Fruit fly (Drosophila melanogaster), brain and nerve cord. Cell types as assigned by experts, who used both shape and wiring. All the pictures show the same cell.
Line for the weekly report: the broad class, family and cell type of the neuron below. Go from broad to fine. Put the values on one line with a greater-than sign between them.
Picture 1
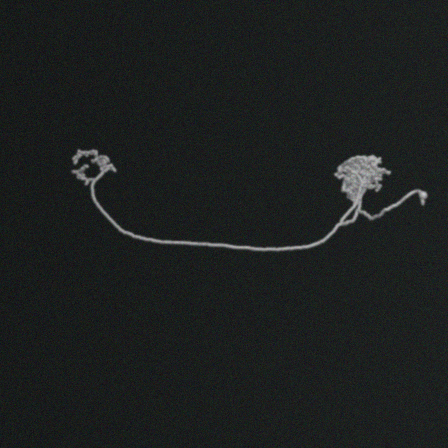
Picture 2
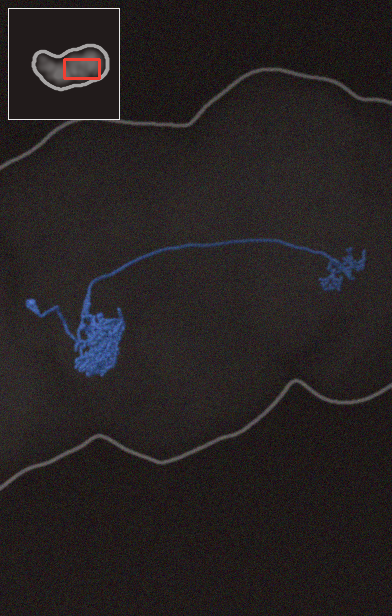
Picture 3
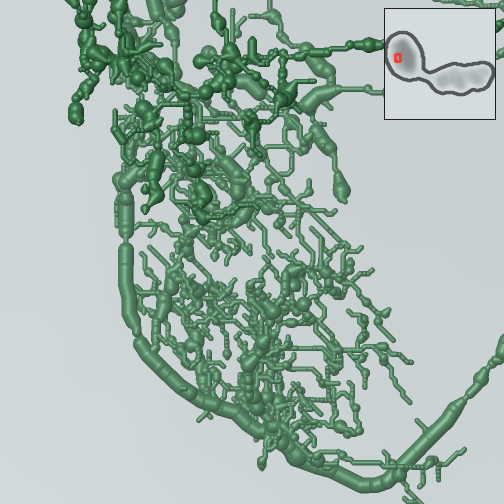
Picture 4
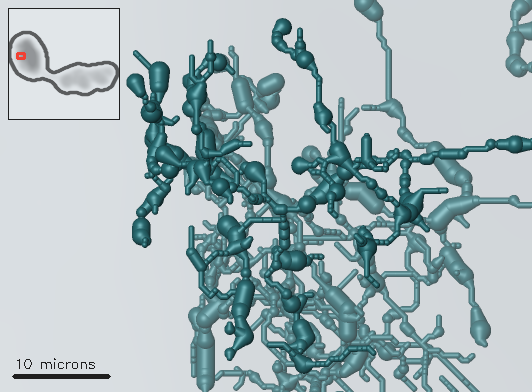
central-brain intrinsic neuron > hemilineage VLPl&d1_lateral > AVLP261_b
